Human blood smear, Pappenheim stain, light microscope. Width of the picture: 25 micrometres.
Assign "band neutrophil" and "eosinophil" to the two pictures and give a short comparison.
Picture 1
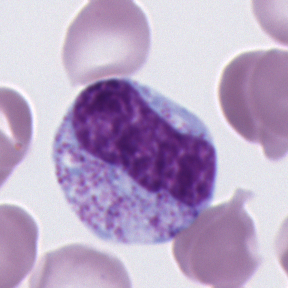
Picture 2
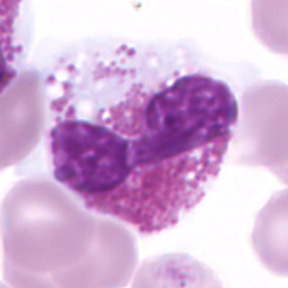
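Picture 1 shows a band neutrophil, and picture 2 shows an eosinophil. In picture 1 the nucleus sits in the upper part of a cell with a round, smooth outline, and most of the cytoplasm lies below it; in picture 2, one lobe lies toward the lower left and the other toward the upper right. Both have dark purple chromatin, coarsely clumped in picture 1 and dense in picture 2. The cytoplasm of picture 1 is abundant and pale blue-grey. In picture 2 the granules are fairly even in size, and the upper part of the cytoplasm is paler and more sparsely granulated than the lower part.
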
